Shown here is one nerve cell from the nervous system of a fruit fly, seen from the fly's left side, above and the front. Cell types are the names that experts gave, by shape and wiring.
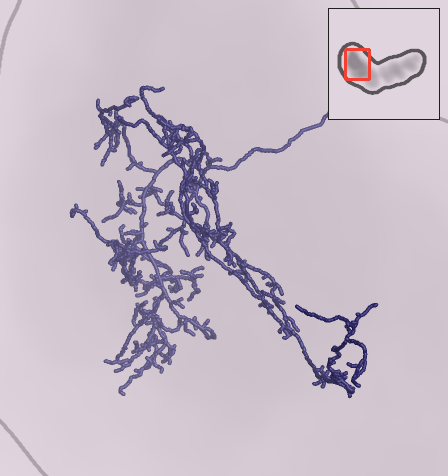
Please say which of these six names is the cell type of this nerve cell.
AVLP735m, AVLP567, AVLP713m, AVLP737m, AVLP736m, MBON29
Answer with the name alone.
AVLP735m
